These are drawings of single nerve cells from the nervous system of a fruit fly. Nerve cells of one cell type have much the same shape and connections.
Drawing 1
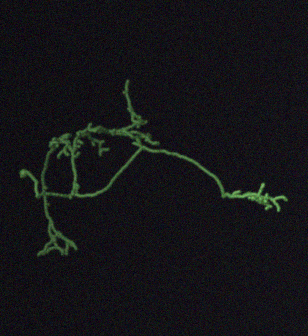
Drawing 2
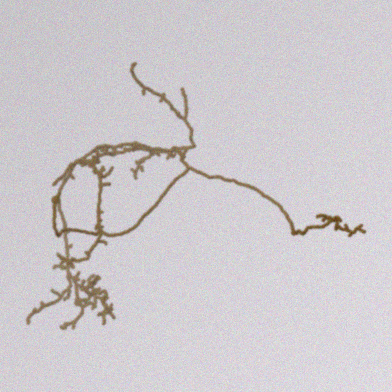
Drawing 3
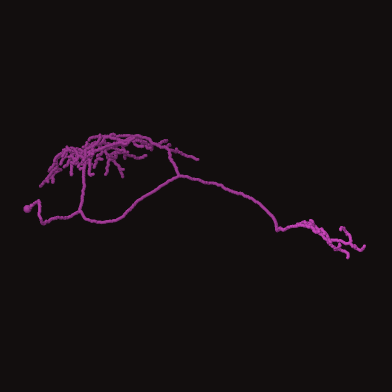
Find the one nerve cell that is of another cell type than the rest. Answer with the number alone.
3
